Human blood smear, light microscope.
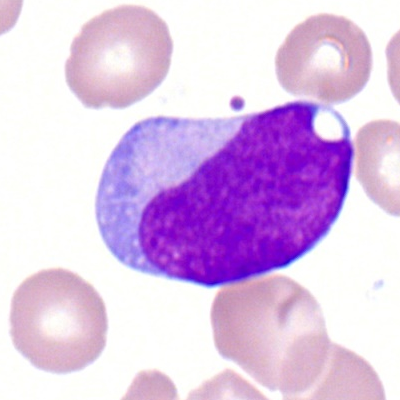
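Myeloblast: in the central cell a single unlobed nucleus lies toward the right side, its chromatin finely stippled without large dark clumps. Cytoplasm takes up roughly a third of the cell. One round clear vacuole sits at the upper right edge of the cell.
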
